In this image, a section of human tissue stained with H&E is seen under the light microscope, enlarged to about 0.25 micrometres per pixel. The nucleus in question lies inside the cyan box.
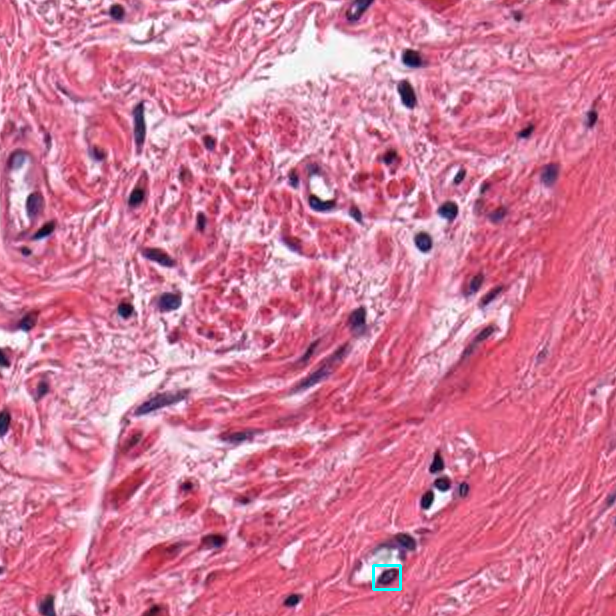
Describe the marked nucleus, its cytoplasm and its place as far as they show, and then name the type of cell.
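It sits at the lower edge of a small clear lumen, lying flat along that edge. Almost no cytoplasm is visible around the nucleus; at most a thin rim blends into the lumen wall. A second dark nucleus lines the upper side of the same small lumen. This small vessel lies among dense pink fibres that run diagonally around it. This is an endothelial cell.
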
